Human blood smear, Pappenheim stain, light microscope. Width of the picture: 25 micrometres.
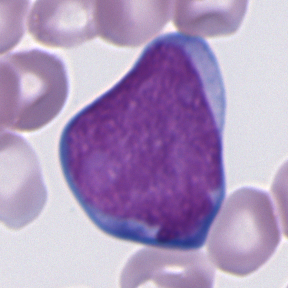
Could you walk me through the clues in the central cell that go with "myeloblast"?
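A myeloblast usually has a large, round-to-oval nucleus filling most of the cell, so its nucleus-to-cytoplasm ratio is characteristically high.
That fits here: the nucleus, about 18 by 14 micrometres, fills nearly the whole of a cell about 19 by 15 micrometres, leaving only a narrow rim of cytoplasm. Next, the chromatin is fine and evenly spread, without coarse dark clumps. The cytoplasmic rim is widest along the upper right side. Last, the cell outline is roughly triangular with rounded corners.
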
